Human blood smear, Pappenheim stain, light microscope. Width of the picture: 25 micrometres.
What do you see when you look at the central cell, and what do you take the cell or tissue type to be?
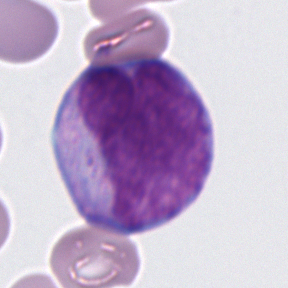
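The nucleus lies toward the cell's right side and has a notch at its top edge, giving it a heart-like shape. Its chromatin is fine and evenly streaked, without coarse dark clumps. Pale grey-blue cytoplasm forms a crescent along the left side. This is an atypical promyelocyte.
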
